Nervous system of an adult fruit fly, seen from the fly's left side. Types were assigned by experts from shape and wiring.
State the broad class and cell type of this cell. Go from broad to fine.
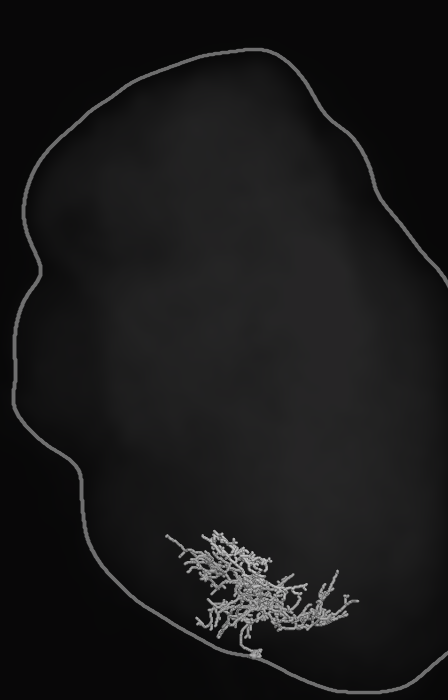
central-brain intrinsic neuron; GNG582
